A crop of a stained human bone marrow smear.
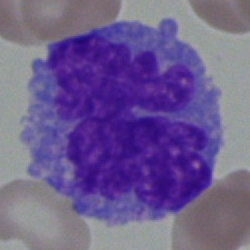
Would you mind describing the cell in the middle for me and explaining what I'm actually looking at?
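The cell is roughly round, with a finely knobbly edge. Its chromatin is dark purple, mottled with small paler spots, and no nucleolus can be seen in the nucleus. The cytoplasm has a foamy, finely mottled texture. Answer: monocyte.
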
